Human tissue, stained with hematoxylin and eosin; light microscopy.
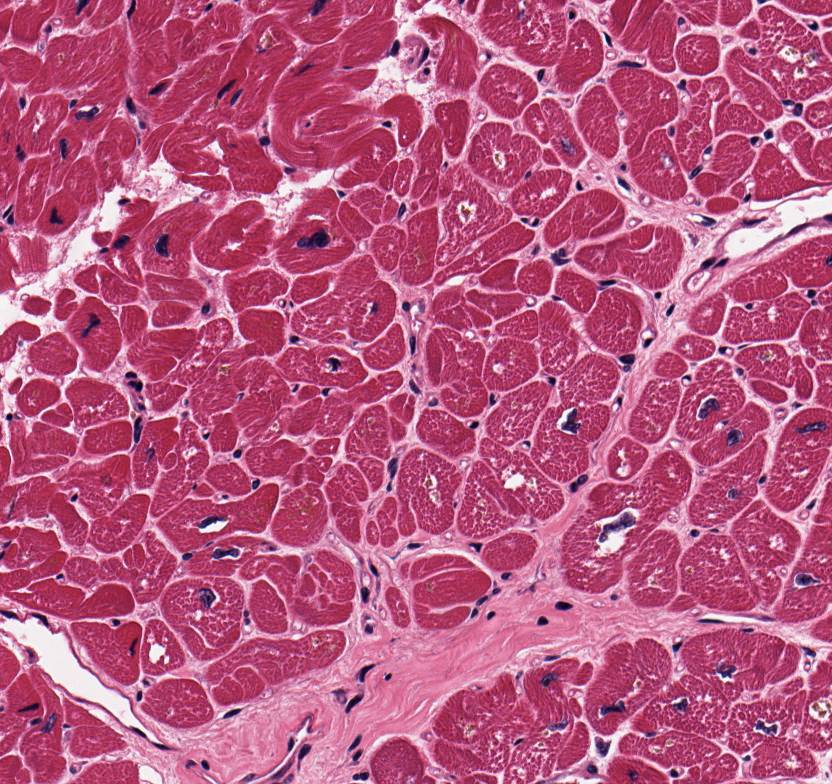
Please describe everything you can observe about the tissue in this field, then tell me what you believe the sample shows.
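Most muscle fibres are cut across, those in the upper left corner lengthwise. Each nucleus lies centrally; in many fibres a pale perinuclear zone holds fine yellow-brown granules. Pale pink dense collagen forms a broad band across the lower centre. Tissue: left ventricle of the heart.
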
